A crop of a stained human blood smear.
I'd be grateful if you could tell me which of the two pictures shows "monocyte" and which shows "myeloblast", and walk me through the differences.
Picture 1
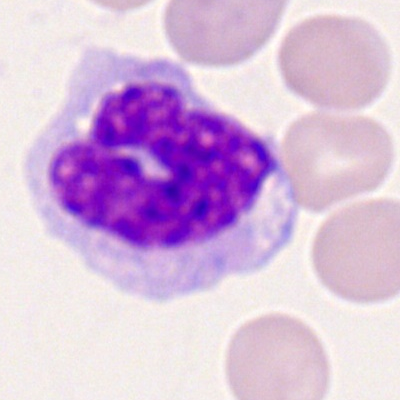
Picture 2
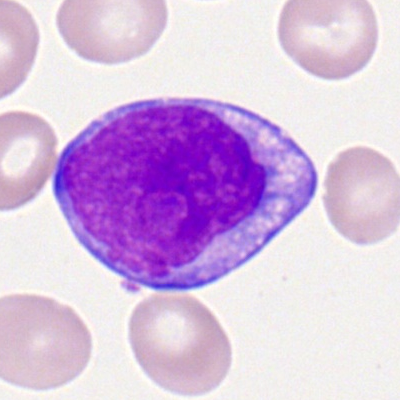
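Picture 1 is the monocyte; picture 2, the myeloblast. Outline: irregular and uneven in 1; oval in 2, tapering to a blunt point on the right. Cytoplasm: pale grey-blue in 1, widest below the nucleus, with no coarse, conspicuous granules; pale lilac-blue in 2, a moderate rim widest on the right, banded deeper blue along the cell edge. Nucleus in 2: off-centre, towards the left. Chromatin in 1: dark purple and patchy, paler spots between denser clumps.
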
